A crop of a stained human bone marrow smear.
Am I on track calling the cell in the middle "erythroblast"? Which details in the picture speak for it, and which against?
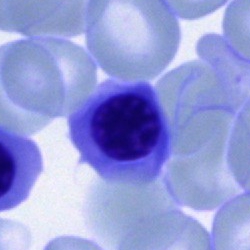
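Yes, erythroblast holds up here. What sets it apart from lymphocyte is the cytoplasm, a deep blue rim around the nucleus.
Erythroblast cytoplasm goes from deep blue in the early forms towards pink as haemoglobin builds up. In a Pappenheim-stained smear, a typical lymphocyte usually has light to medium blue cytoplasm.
The dark, coarsely clumped chromatin with small paler gaps, and the lack of any visible nucleolus, would not argue against lymphocyte, since both are usual there. Otherwise, the outline is somewhat angular, moulded by red cells pressing on it, and the cytoplasm shows neither granules nor vacuoles.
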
